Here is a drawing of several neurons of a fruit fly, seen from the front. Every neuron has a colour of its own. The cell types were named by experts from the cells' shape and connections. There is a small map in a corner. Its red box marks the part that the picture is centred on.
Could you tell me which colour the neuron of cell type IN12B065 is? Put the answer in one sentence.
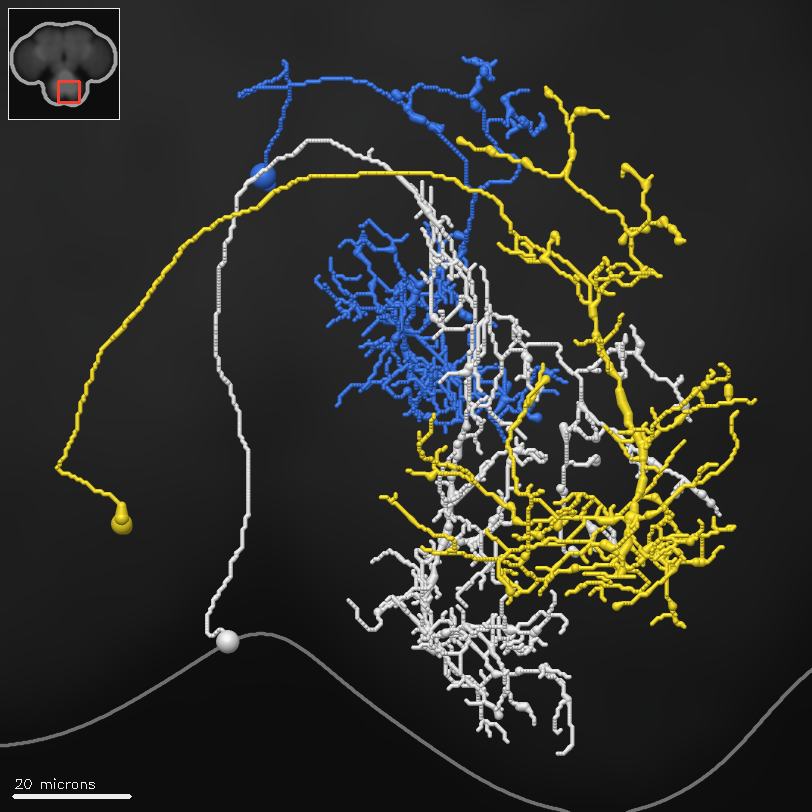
The colour is blue.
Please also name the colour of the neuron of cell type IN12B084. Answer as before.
The colour is yellow.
